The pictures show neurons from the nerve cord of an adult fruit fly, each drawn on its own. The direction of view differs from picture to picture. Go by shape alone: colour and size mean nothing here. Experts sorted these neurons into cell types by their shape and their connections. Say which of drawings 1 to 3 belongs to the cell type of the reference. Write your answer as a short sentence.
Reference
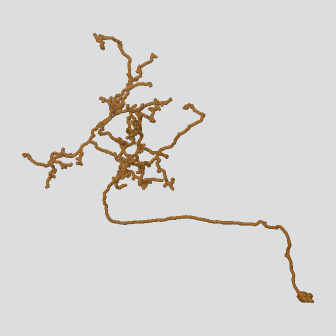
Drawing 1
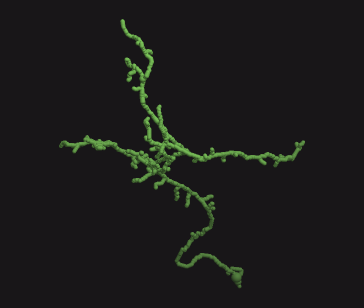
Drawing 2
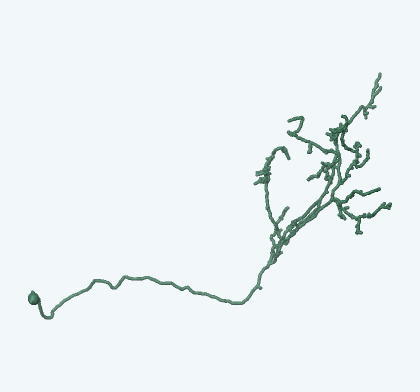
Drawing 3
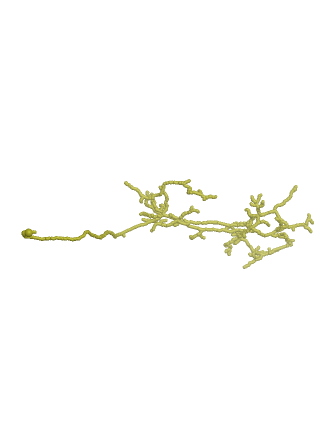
Drawing 2 is of the same cell type.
